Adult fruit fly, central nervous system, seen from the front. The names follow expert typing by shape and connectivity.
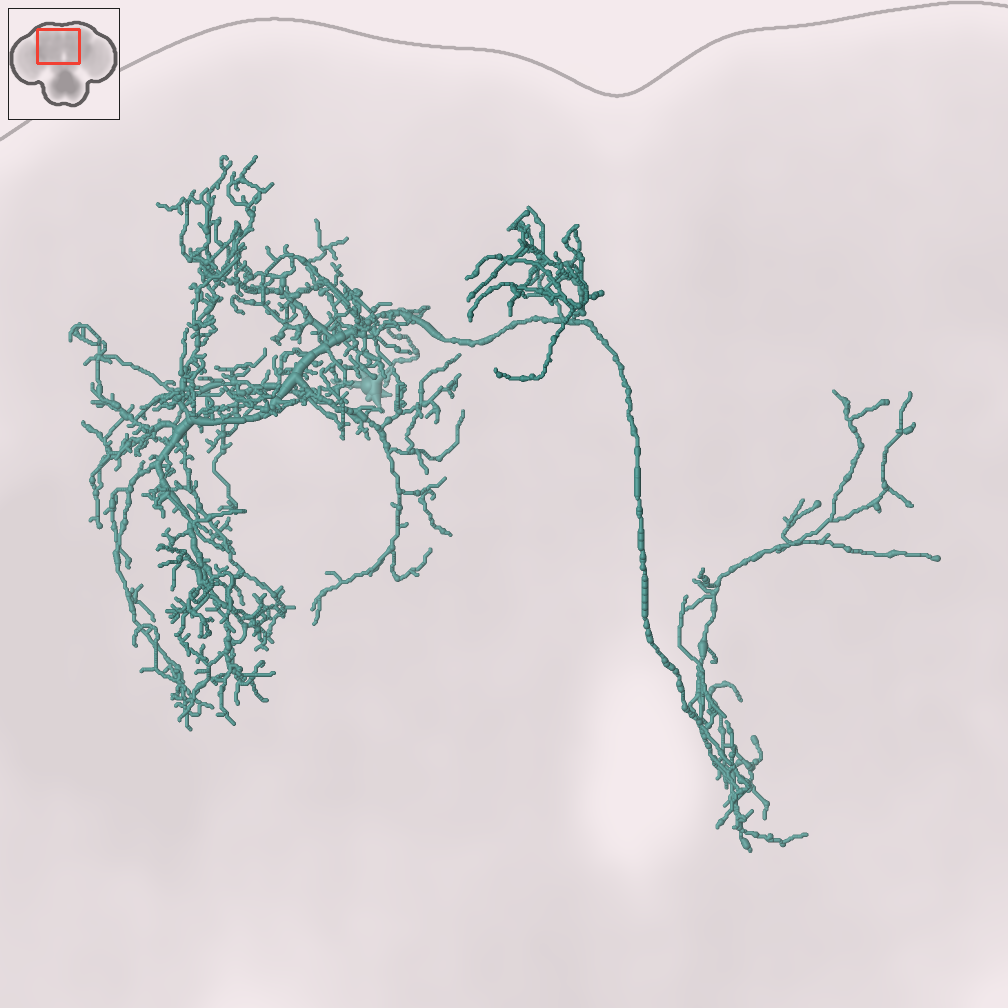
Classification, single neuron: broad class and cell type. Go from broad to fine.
central-brain intrinsic neuron; AVLP751m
